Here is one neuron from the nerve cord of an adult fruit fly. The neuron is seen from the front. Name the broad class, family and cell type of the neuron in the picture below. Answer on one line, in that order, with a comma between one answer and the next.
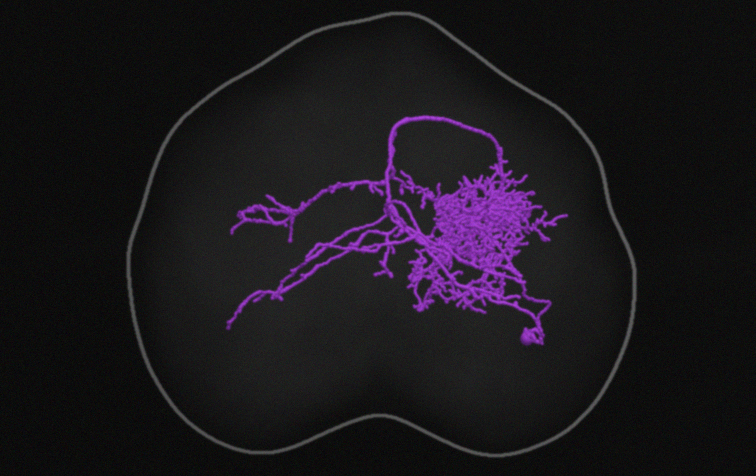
nerve-cord intrinsic neuron, hemilineage 07B, IN07B007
